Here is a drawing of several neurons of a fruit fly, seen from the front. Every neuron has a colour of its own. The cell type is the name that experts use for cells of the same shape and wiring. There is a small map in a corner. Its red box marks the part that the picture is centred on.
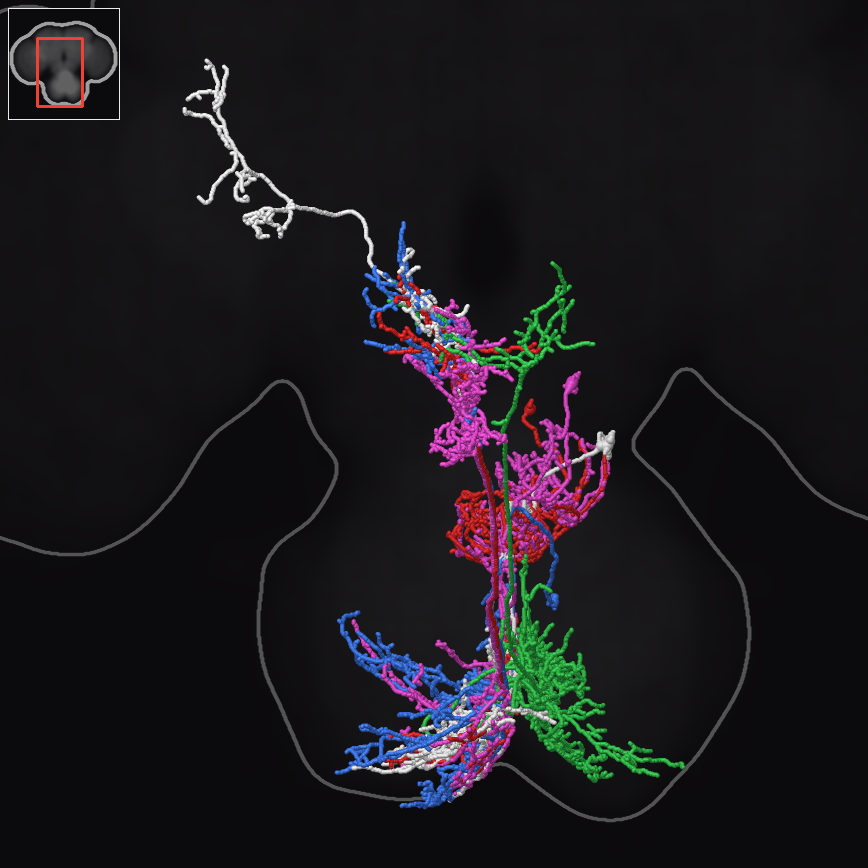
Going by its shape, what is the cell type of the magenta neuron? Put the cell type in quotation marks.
"AN09B018"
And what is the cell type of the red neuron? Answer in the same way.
"ANXXX196"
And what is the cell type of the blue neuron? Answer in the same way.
"ANXXX170"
